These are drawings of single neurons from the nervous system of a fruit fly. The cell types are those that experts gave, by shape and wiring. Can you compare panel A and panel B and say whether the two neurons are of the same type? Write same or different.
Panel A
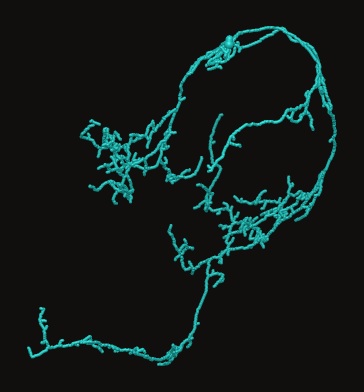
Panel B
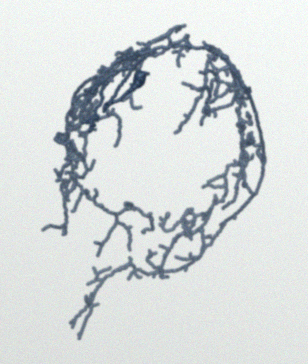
different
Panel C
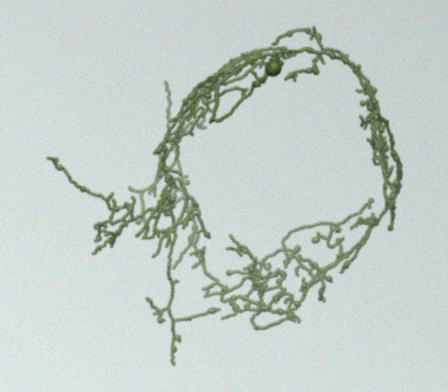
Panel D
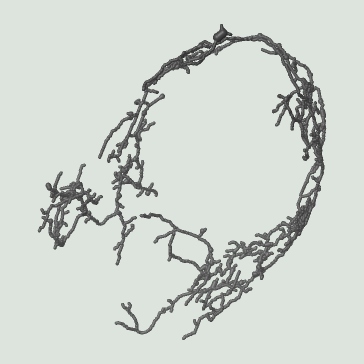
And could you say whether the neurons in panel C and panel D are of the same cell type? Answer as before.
same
